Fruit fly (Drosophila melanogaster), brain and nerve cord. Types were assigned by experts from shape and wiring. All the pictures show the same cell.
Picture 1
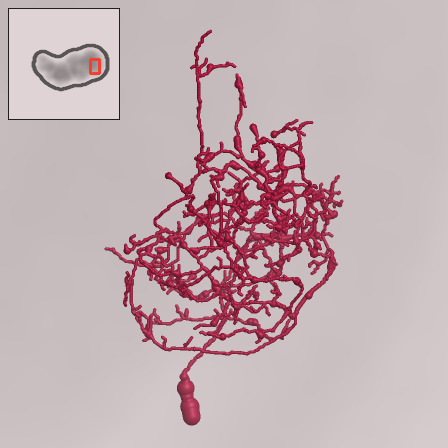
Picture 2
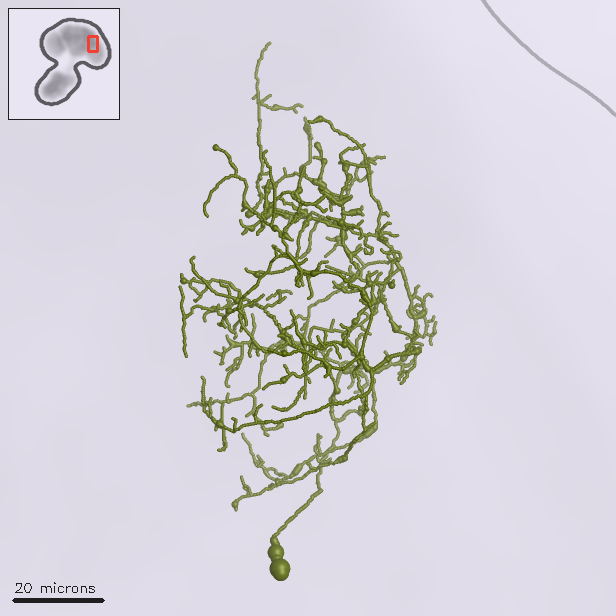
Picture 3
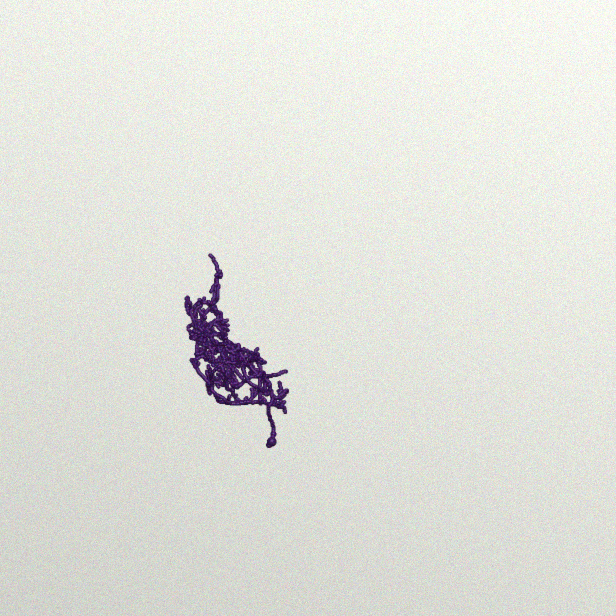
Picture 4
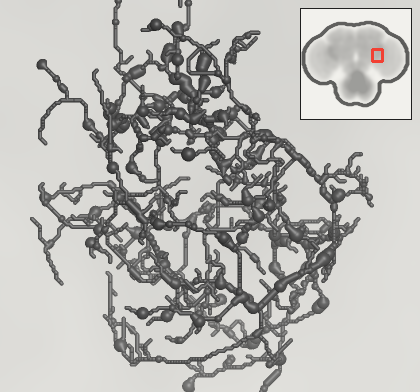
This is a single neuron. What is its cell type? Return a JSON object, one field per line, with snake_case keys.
{
 "cell_type": "CB1287_c"
}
